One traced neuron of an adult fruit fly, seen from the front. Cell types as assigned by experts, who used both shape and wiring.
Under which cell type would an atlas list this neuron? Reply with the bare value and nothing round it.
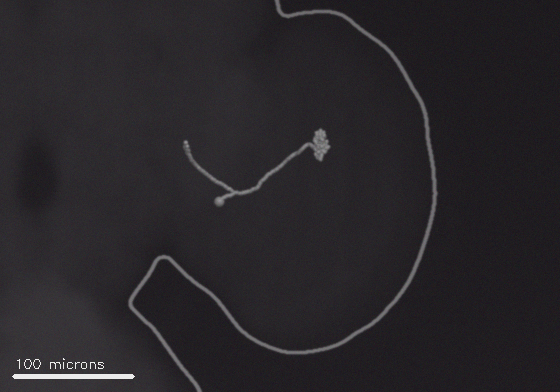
LPC2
